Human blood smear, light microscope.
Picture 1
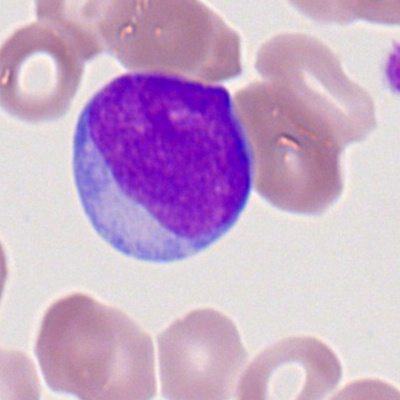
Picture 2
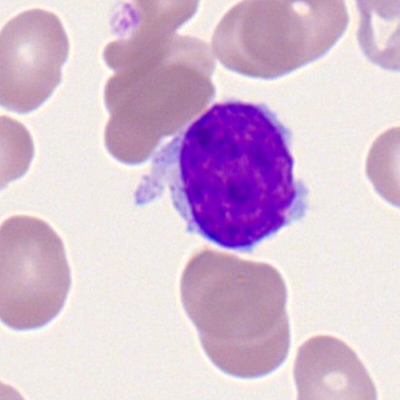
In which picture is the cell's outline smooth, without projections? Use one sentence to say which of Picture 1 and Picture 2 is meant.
The cell in Picture 1 has a smooth outline.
